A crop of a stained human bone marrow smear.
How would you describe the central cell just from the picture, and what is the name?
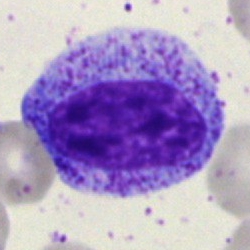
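Broadly oval outline, edges slightly uneven. Numerous dark purple granules scattered throughout the cytoplasm, which is pale lilac-blue between them. No distinct nucleoli in the nucleus. Cell: myelocyte.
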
